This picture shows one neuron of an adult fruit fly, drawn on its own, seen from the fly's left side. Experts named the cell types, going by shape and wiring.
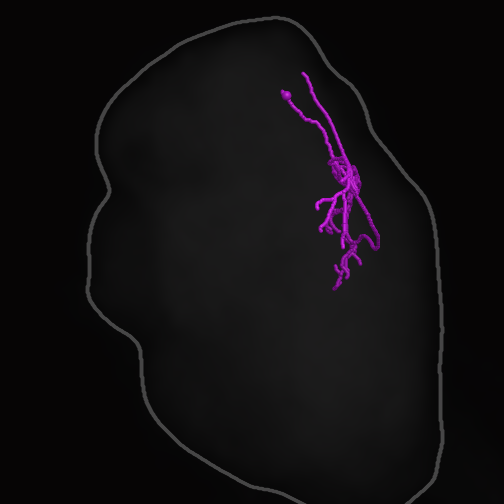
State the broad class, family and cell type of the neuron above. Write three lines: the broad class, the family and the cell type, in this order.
visual projection neuron
OCG
OCG02c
